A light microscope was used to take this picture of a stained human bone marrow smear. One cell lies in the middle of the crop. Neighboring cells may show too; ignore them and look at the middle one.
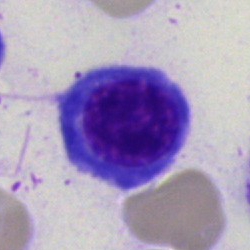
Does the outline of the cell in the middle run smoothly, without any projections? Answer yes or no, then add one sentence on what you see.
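No. A thin thread-like strand extends from the left edge of the cell.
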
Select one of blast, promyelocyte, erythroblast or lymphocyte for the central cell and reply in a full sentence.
Looking at the middle of the crop, the cell there is an erythroblast.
